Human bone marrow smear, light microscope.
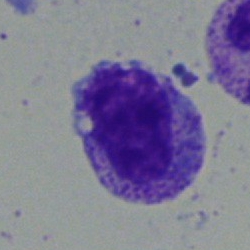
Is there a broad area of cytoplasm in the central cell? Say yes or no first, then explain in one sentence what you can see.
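No. The large nucleus fills most of the cell and sits toward the upper left.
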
